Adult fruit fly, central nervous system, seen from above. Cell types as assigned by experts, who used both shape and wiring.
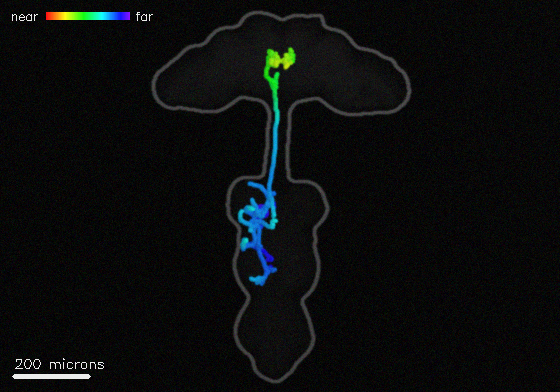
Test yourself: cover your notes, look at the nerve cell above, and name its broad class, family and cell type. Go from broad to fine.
ascending neuron; hemilineage 04B; AN04B051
